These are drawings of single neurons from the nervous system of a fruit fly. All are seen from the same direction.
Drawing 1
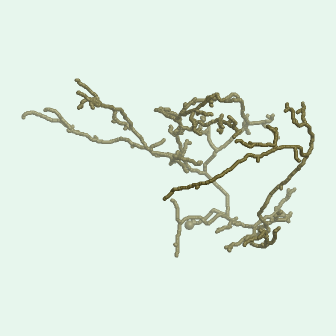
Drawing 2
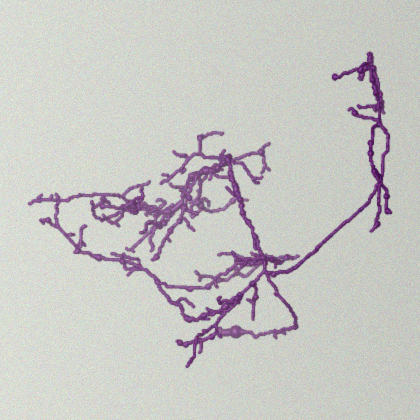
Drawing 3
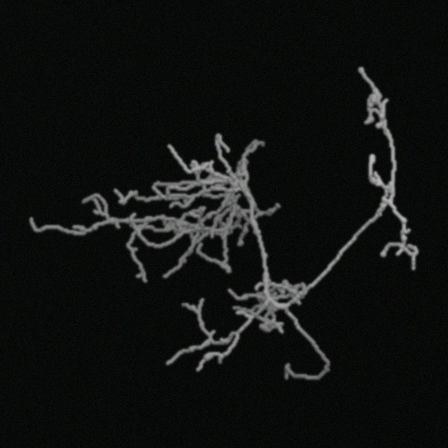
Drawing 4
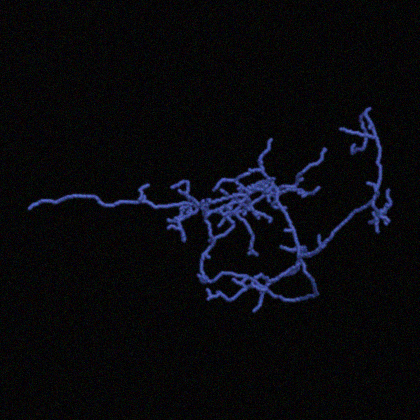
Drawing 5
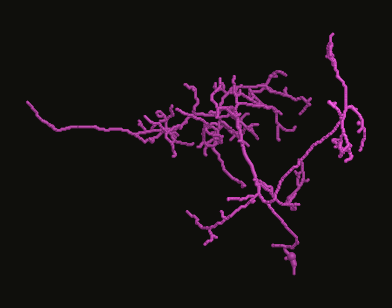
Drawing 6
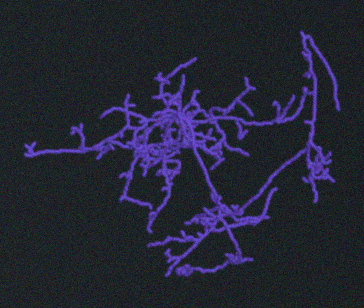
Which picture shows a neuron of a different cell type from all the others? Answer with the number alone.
1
